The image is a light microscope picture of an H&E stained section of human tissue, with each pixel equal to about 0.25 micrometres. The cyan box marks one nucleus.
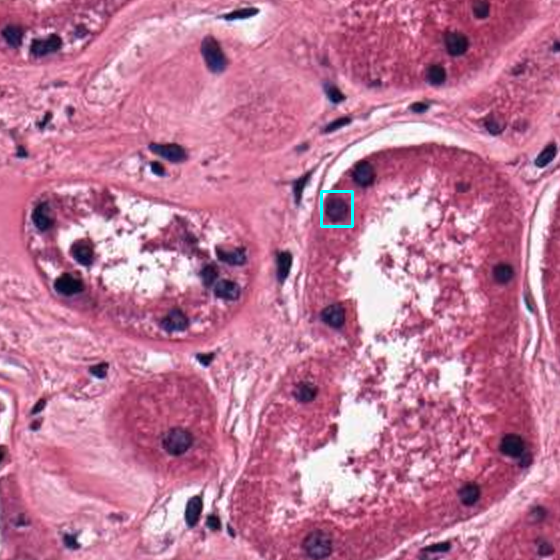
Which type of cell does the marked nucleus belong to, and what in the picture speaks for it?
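The marked cell is a proximal tubule cell. The nucleus is round and dark purple, about the same size as the other nuclei in the same tubule wall. The nucleus sits near the outer edge of the cell, close to the tubule's outer border and away from the lumen. The cell is part of a single layer lining a large tubule whose central lumen holds loose, pale, flaky pink material. Just outside the cell, a thin clear curved cleft separates the tubule wall from the surrounding pink connective tissue.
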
